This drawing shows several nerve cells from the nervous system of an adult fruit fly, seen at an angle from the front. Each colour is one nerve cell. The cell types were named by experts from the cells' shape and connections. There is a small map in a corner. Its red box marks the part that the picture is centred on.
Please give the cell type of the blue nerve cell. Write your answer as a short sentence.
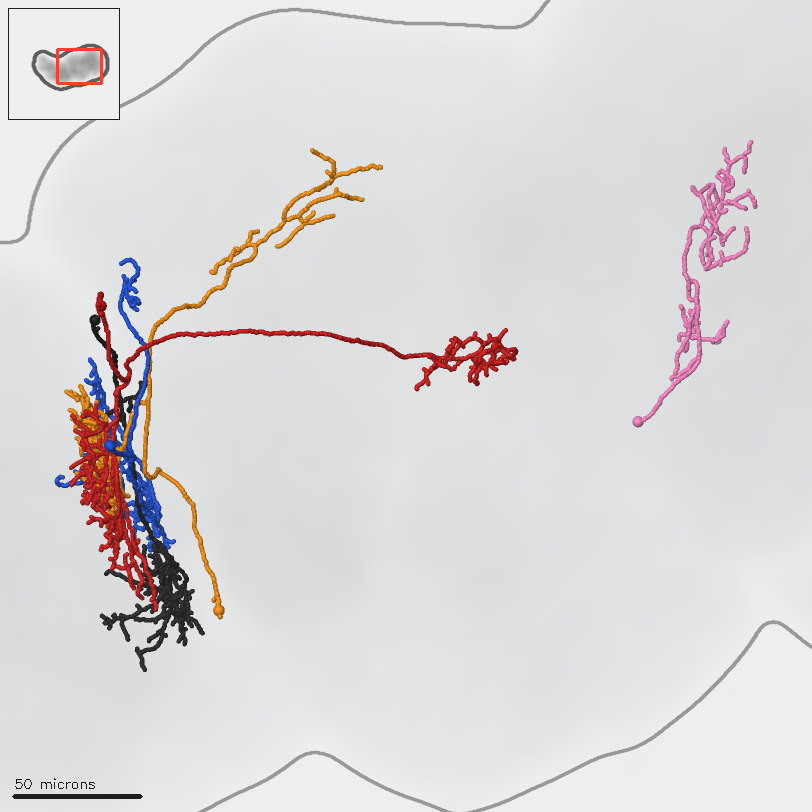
The cell type is LC27.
